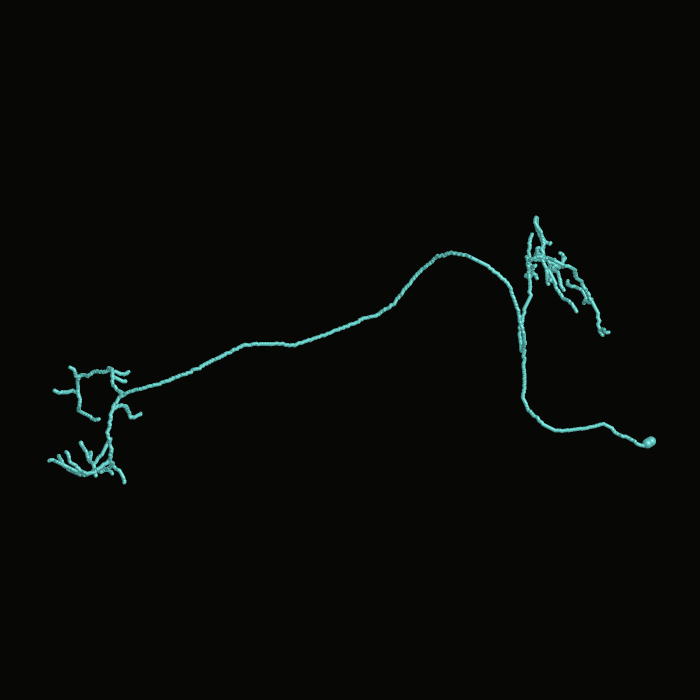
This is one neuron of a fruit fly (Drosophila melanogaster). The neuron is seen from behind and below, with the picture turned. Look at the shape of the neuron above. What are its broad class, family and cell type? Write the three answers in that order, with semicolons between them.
central-brain intrinsic neuron; hemilineage ALv1; DM4_vPN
